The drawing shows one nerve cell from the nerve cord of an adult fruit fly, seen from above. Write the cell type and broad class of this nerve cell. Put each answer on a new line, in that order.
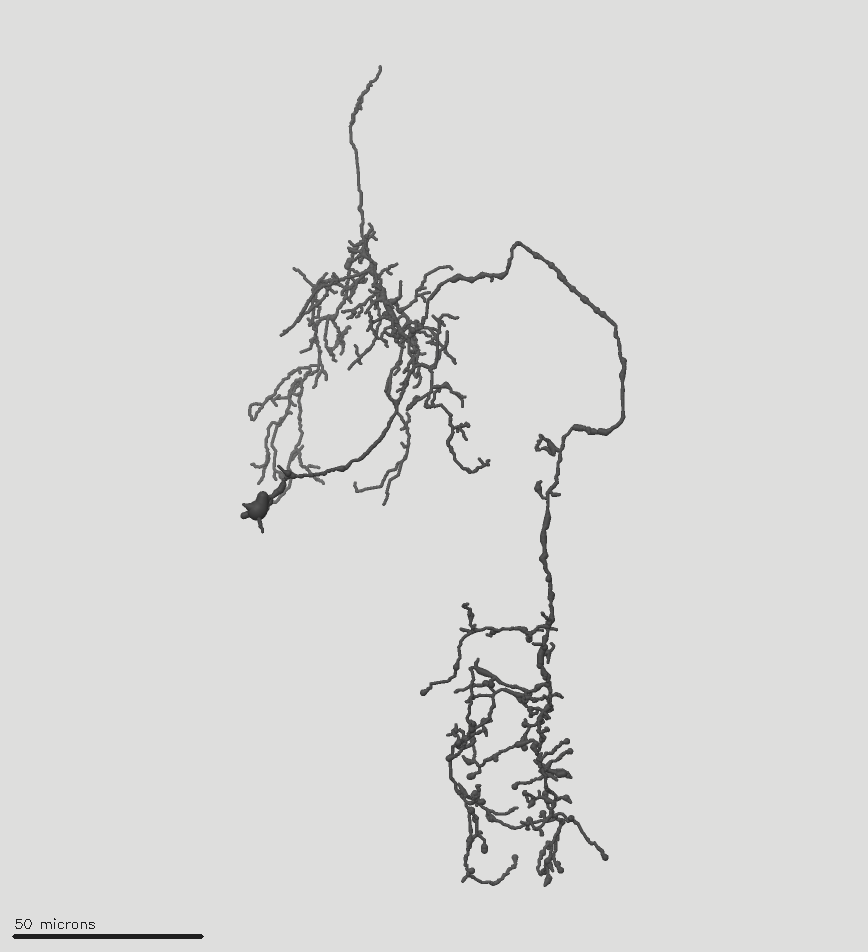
INXXX220
nerve-cord intrinsic neuron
